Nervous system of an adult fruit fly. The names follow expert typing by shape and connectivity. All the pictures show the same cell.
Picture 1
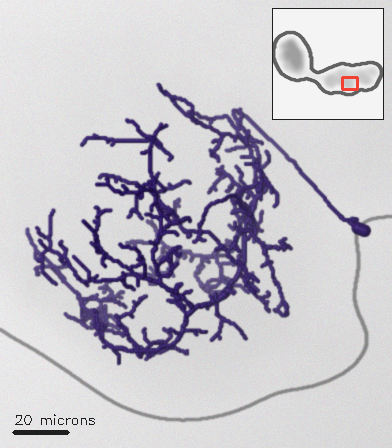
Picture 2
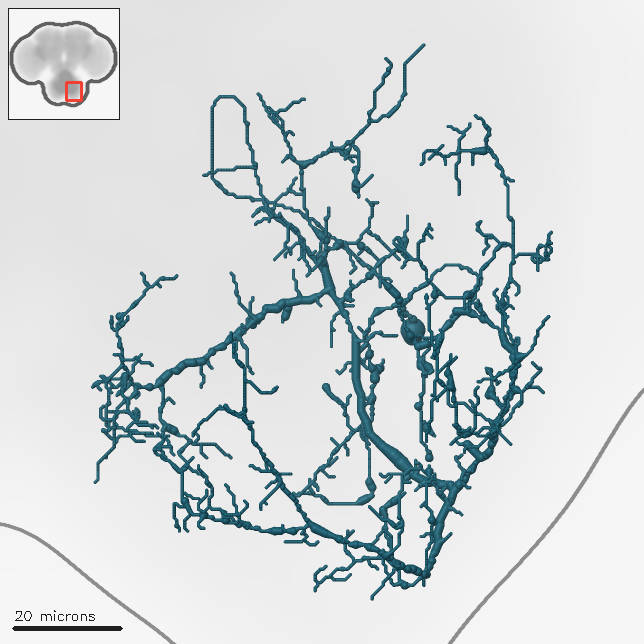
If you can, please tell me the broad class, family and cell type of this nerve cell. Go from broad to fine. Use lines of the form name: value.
broad class: nerve-cord intrinsic neuron
family: hemilineage 03A
cell type: IN03A039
